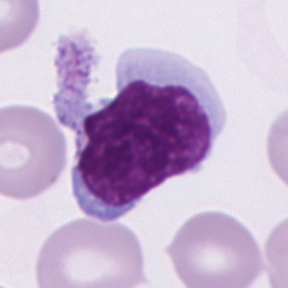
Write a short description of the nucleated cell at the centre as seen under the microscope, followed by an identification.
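The nucleus has an irregular outline with a notch on its upper left side, and its chromatin stains deep purple, coarse and patchy rather than smooth. Pale grey-blue cytoplasm is widest at the upper right, where it forms a cap beyond the nucleus. The cell is a large granular lymphocyte.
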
